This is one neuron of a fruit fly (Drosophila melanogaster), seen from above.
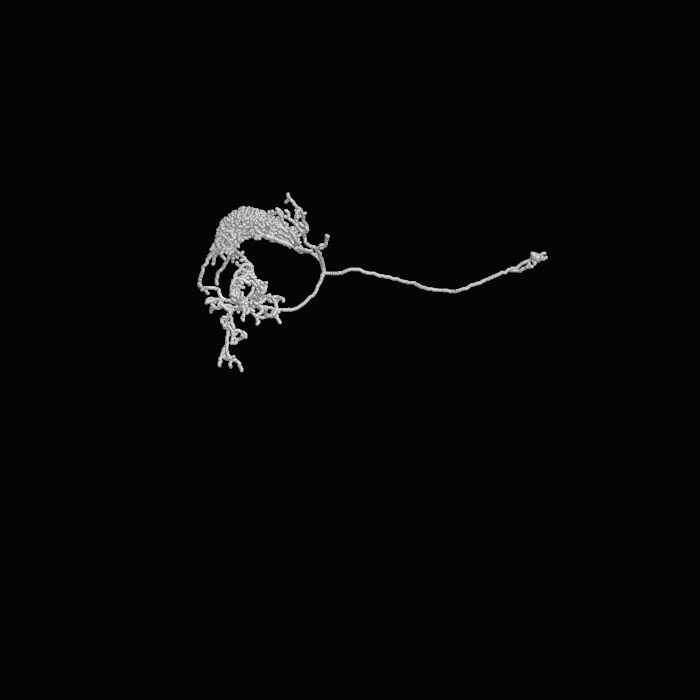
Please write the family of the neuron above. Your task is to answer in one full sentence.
The family assigned to this neuron is MBON.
